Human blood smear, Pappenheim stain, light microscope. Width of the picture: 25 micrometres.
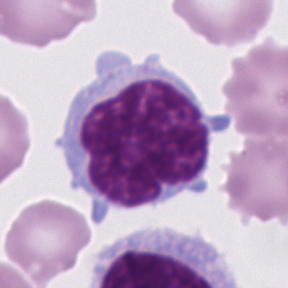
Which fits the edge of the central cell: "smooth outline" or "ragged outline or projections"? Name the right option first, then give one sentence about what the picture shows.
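Ragged outline or projections. Several small blunt pale blue projections stick out from the cell edge.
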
